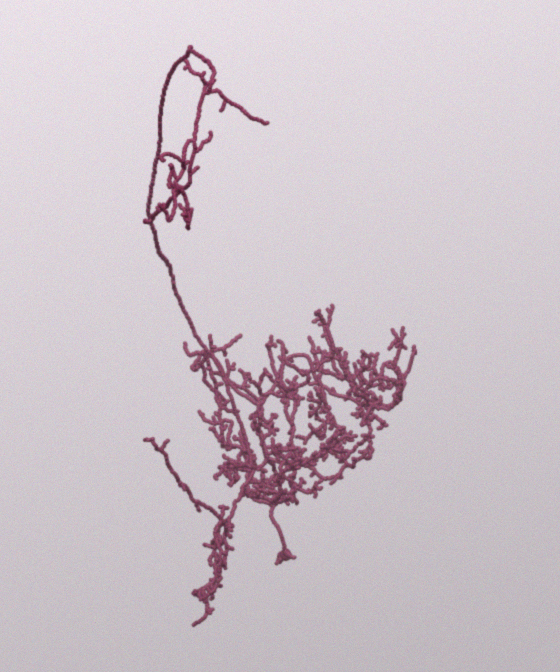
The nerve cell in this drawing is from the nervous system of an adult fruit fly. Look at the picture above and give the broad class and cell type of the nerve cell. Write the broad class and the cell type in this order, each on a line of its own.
central-brain intrinsic neuron
AVLP217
